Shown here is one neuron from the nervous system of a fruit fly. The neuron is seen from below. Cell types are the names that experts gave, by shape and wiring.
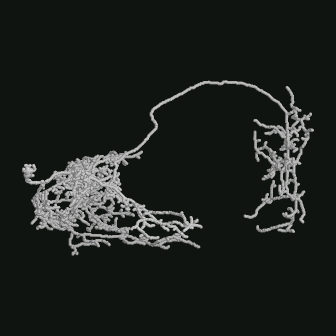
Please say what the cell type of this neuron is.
SMP042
